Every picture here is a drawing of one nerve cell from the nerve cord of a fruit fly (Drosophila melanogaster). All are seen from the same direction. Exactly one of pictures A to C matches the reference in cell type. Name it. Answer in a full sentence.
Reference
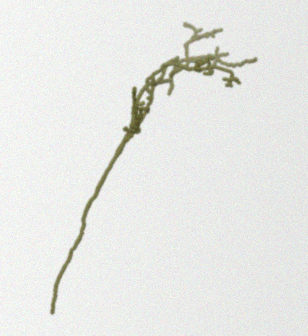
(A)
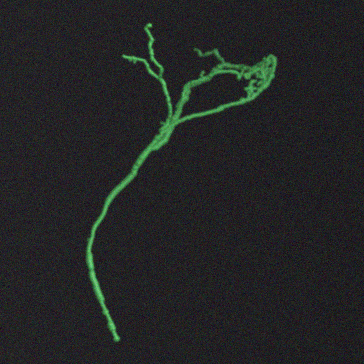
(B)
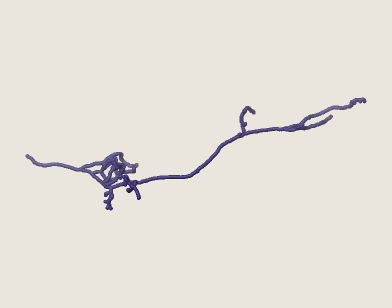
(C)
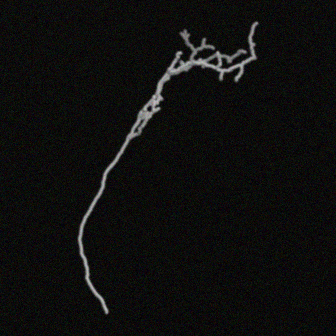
Picture C shows a nerve cell of the same cell type.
